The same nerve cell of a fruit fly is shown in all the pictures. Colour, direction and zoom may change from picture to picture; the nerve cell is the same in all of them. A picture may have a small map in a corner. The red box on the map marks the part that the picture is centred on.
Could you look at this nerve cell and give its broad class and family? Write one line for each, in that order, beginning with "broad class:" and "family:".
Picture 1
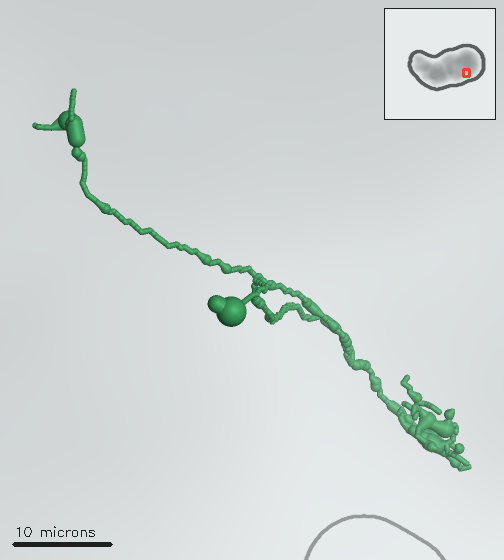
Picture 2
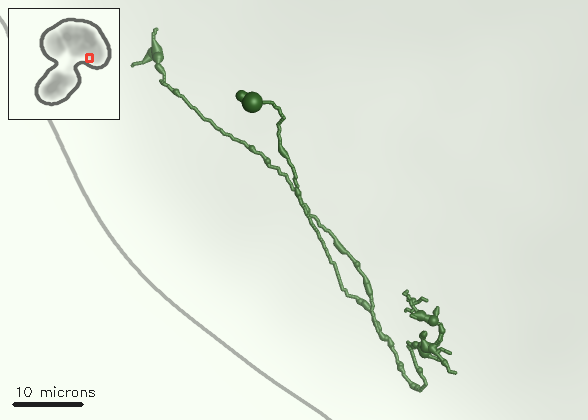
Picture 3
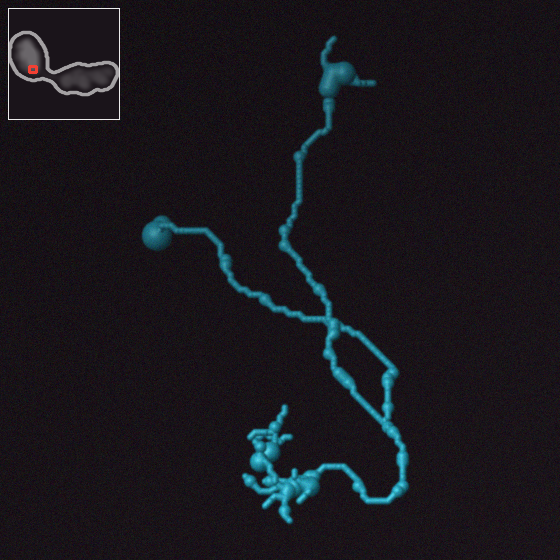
broad class: optic-lobe intrinsic neuron
family: T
